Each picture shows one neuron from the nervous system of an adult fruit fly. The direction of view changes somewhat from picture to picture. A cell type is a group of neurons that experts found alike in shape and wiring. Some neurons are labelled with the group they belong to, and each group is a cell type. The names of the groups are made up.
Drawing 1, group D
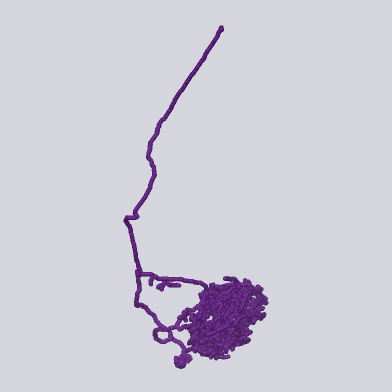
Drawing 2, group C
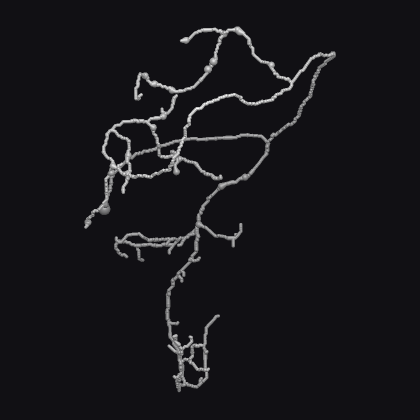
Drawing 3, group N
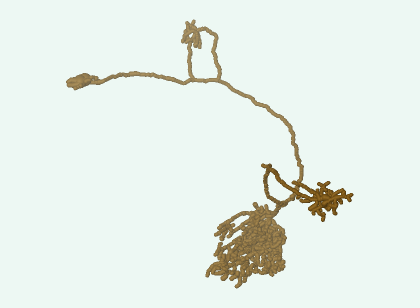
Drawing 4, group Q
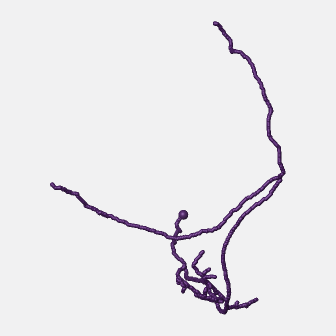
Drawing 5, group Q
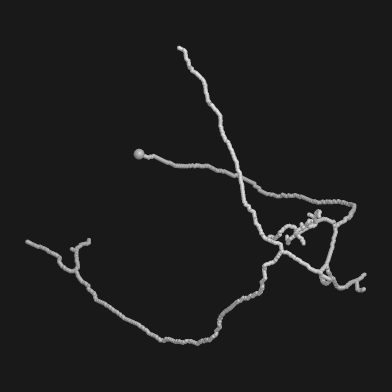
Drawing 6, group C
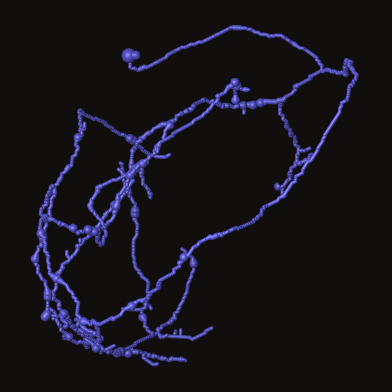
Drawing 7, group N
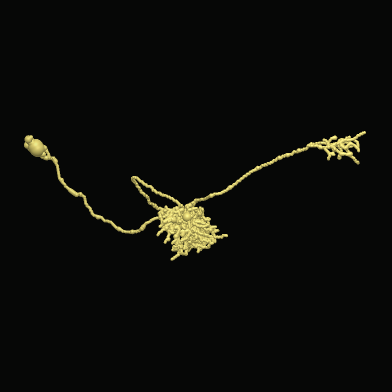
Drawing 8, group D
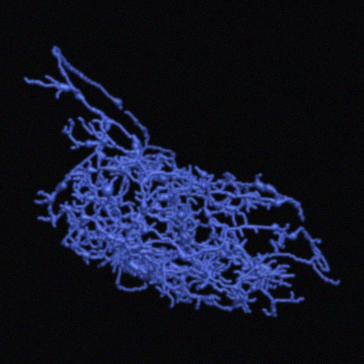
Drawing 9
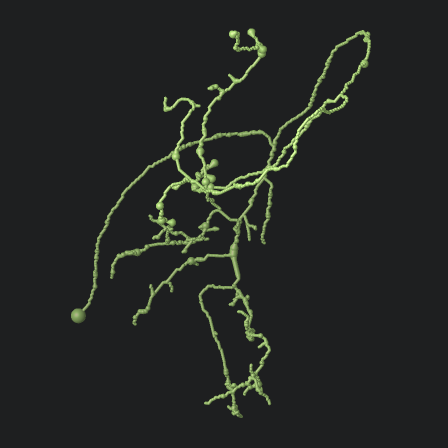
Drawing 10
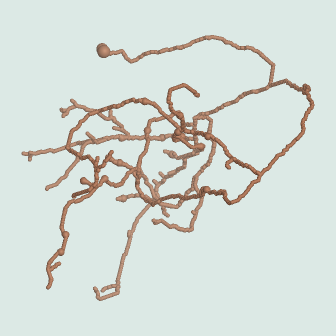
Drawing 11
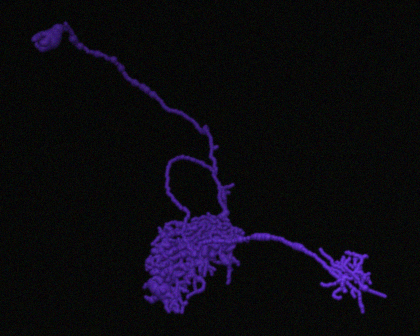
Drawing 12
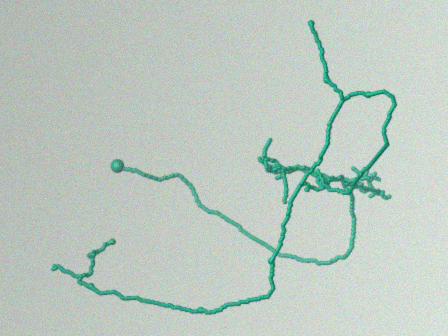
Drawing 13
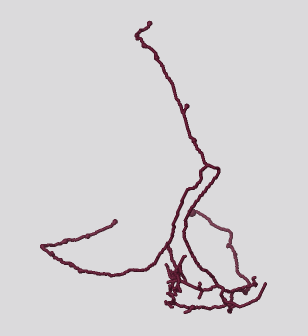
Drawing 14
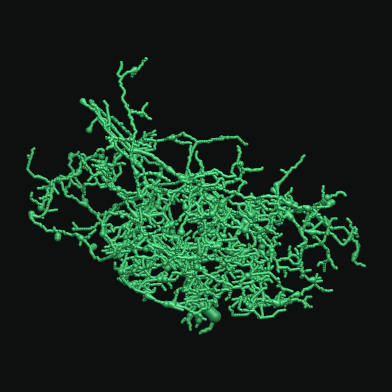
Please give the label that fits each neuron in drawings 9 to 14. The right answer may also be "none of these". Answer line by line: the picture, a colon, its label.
9: group C
10: group C
11: group N
12: group Q
13: group Q
14: group D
